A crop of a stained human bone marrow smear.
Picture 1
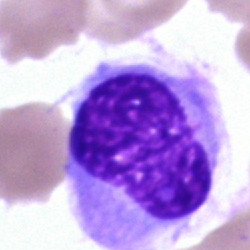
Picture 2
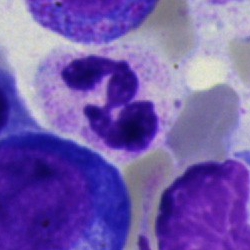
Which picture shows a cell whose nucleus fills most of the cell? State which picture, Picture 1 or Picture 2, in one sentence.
There is only a narrow rim of cytoplasm in the cell in picture 1.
